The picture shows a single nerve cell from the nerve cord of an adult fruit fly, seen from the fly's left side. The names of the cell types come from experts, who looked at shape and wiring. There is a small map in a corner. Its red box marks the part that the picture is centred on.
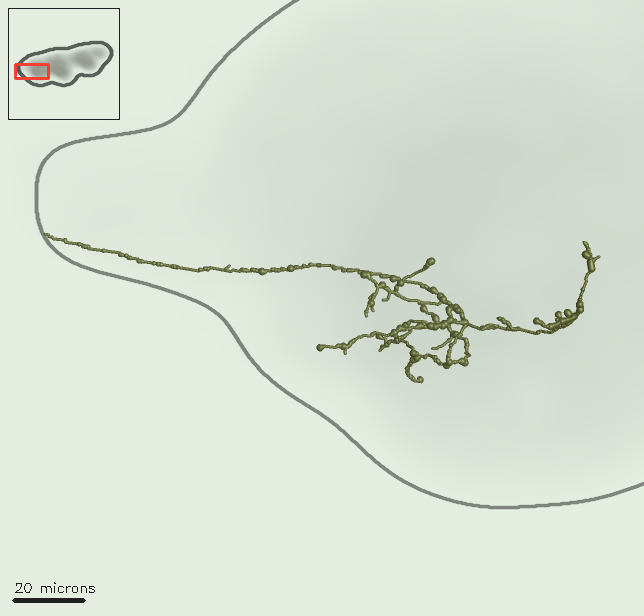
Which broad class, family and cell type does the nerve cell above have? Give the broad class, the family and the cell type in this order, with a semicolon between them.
descending neuron; hemilineage LB23; DNg85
